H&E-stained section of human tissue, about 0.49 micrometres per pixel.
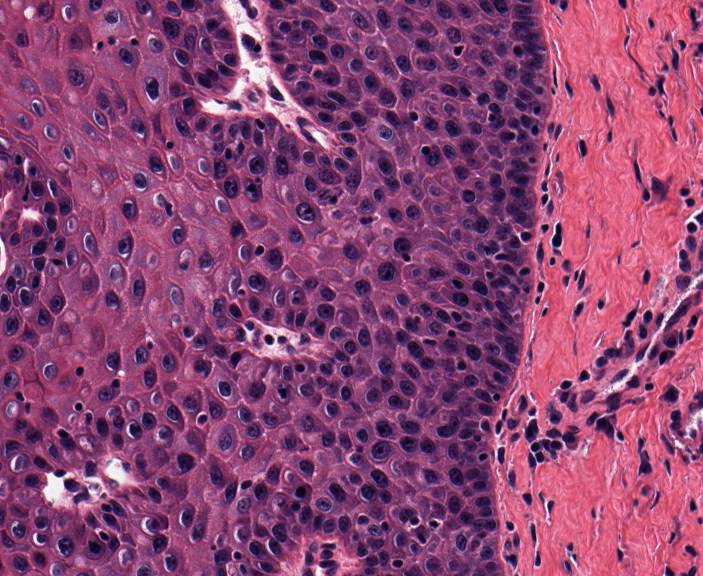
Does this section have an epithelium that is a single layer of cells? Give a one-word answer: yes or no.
No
